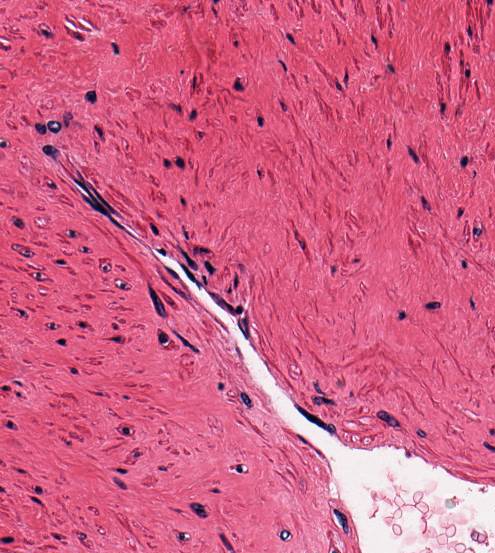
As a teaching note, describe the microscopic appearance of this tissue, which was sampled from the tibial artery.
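Narrow slit-like space running diagonally, upper left toward lower right; divides field into two tissue masses. Slit edges lined by flattened, elongated, dark nuclei parallel to the space. Tissue on either side: dense, strongly eosinophilic, fibrillar; scattered spindle-shaped nuclei. Lower left: several rounded nuclei within small clear halos.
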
